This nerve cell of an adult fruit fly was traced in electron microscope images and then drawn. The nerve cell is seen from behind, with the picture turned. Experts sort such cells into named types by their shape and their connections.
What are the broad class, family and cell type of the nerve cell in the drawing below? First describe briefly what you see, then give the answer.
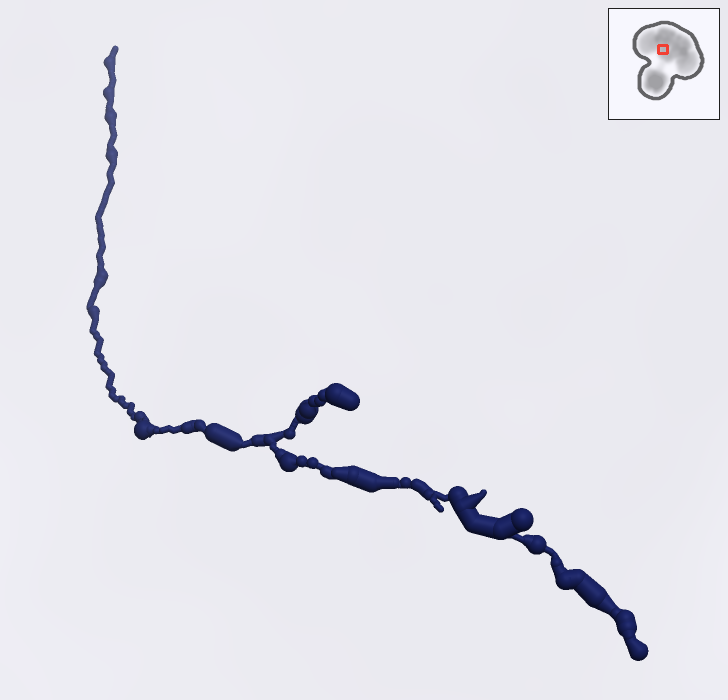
There are a dozen or fewer branch ends. As drawn here it is about as wide as it is tall. Its broad class is sensory neuron entering the brain. The name of its family is class mechanosensory. It is of cell type JO-ED2_a.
